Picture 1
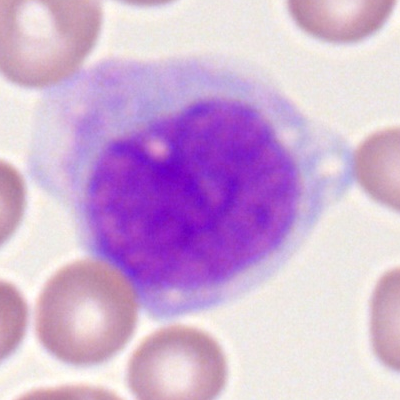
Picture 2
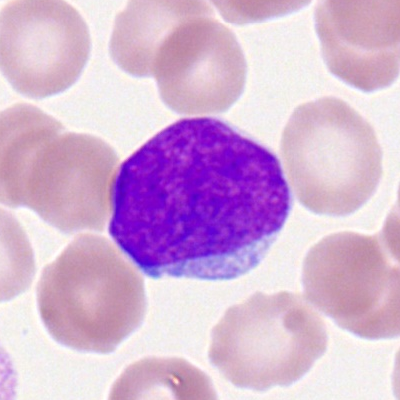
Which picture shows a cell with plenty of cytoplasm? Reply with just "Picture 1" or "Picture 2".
Picture 1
